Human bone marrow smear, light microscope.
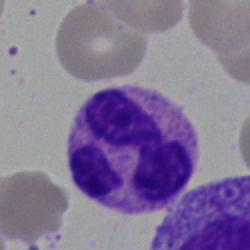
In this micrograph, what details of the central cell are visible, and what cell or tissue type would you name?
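Round and smooth in outline, the cell has a nucleus split into three separate lobes. The longest lobe lies across the upper part of the cell. Cytoplasm is plentiful and pale lilac-pink. It is a segmented neutrophil.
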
